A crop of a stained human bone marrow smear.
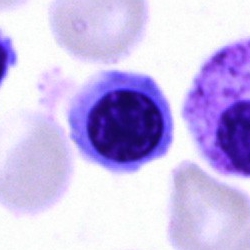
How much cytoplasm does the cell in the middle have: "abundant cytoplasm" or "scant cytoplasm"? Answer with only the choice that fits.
Scant cytoplasm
